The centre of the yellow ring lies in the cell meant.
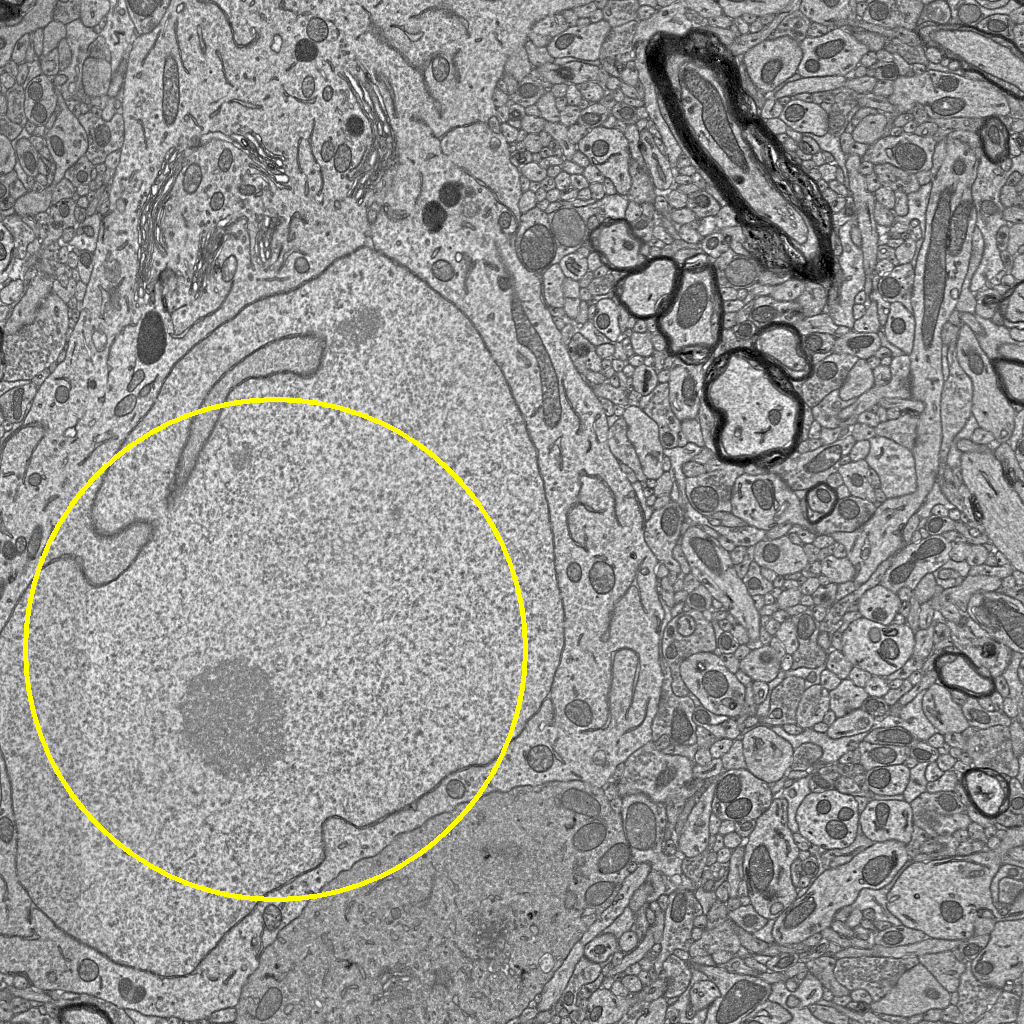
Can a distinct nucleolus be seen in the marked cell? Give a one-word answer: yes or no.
Yes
